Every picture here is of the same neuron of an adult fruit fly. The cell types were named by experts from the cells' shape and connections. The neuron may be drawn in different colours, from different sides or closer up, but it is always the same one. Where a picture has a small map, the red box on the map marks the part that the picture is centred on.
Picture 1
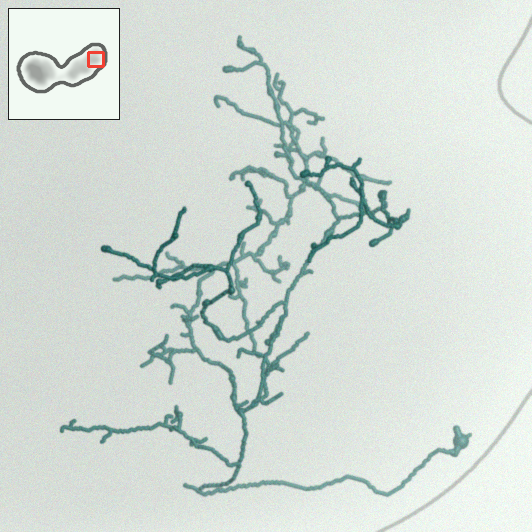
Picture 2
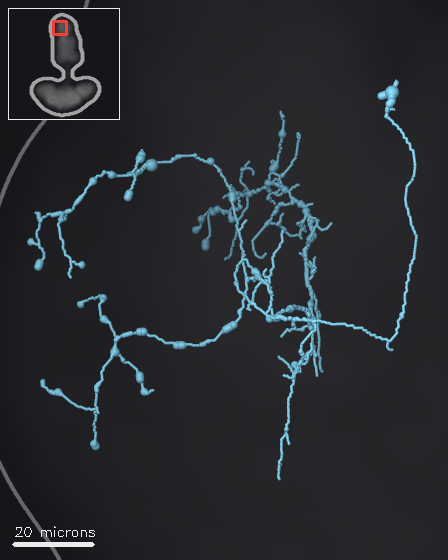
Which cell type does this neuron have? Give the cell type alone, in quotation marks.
"IN14A065"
